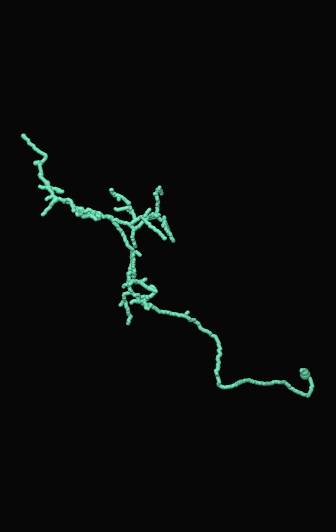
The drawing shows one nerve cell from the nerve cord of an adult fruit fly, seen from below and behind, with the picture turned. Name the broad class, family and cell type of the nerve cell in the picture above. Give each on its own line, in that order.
nerve-cord intrinsic neuron
hemilineage 14A
IN14A114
